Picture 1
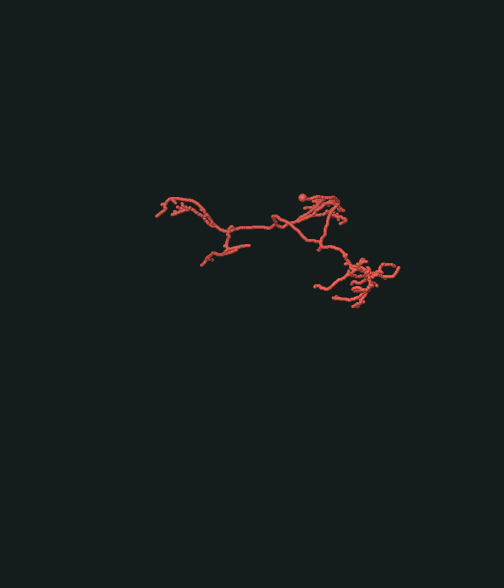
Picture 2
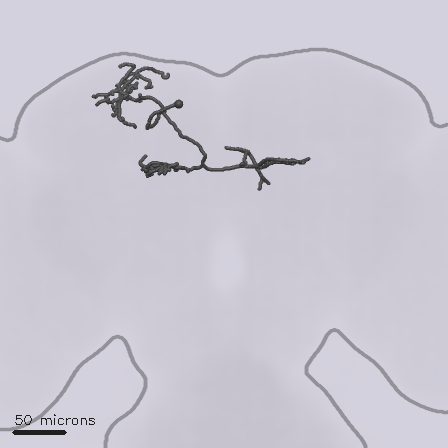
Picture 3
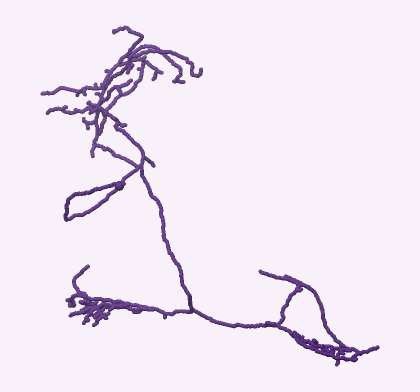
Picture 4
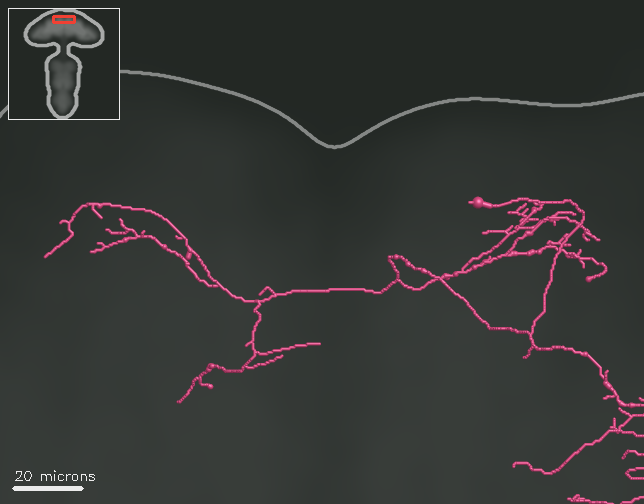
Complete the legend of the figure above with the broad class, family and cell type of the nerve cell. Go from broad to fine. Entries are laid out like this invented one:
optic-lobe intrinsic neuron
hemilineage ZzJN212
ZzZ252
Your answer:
central-brain intrinsic neuron
class DAN
PAM09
